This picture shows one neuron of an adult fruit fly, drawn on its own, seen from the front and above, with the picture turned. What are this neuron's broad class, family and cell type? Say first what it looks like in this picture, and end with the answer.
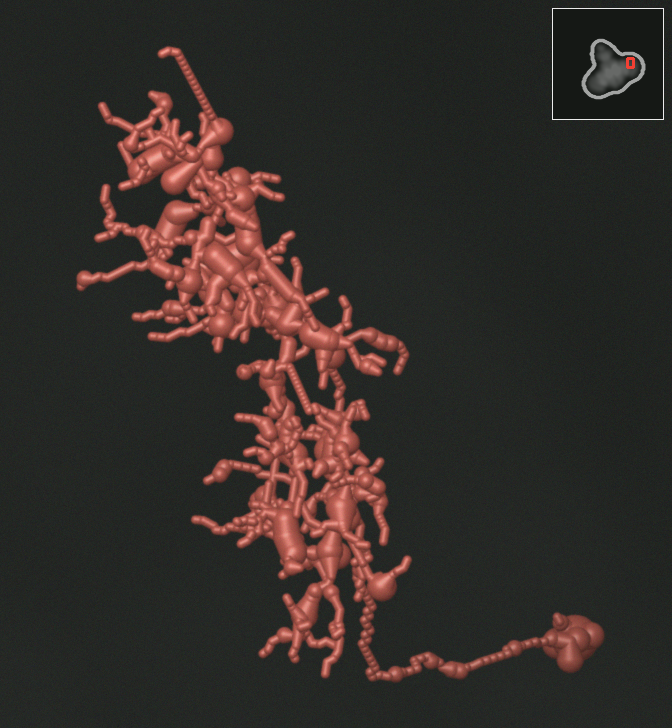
Dozens of branch ends can be seen. In this view it is about as wide as it is tall. This is an optic-lobe intrinsic neuron. The family is LPi. The cell type is LPi3a.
